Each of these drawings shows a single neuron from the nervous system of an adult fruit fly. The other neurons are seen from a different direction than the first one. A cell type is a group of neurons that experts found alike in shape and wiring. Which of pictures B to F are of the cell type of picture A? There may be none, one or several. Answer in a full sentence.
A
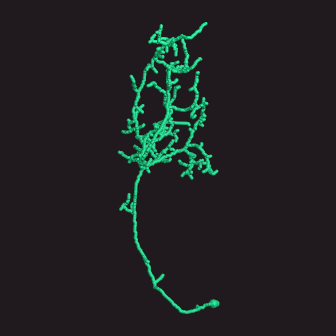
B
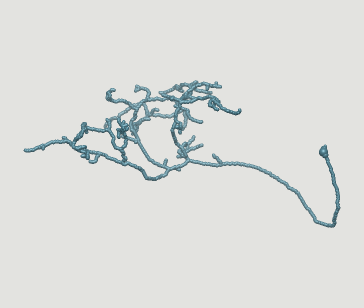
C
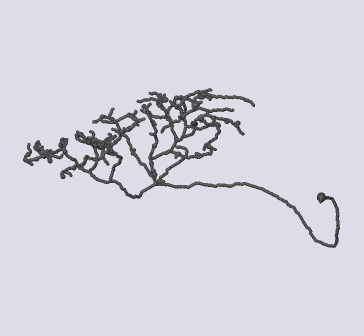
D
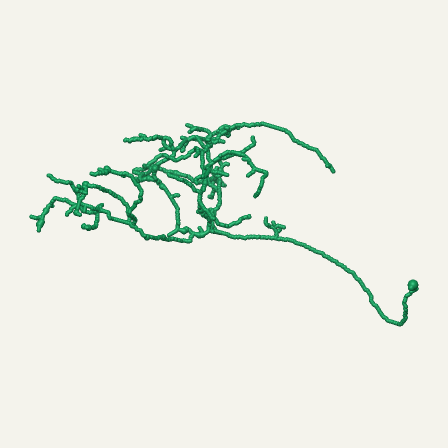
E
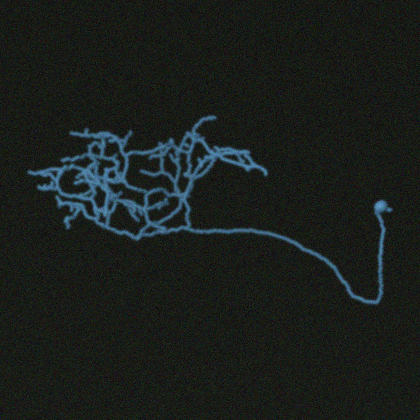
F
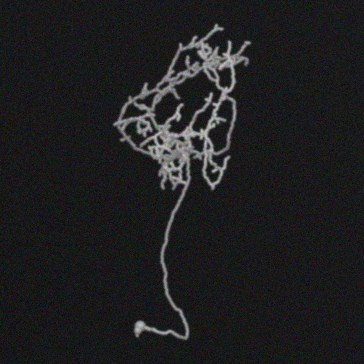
Picture B, picture C, picture D and picture E are of the same cell type.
